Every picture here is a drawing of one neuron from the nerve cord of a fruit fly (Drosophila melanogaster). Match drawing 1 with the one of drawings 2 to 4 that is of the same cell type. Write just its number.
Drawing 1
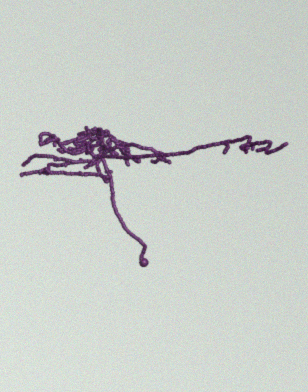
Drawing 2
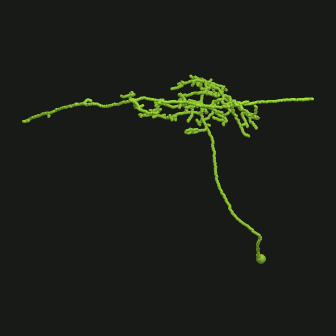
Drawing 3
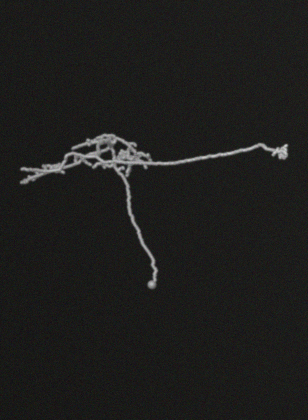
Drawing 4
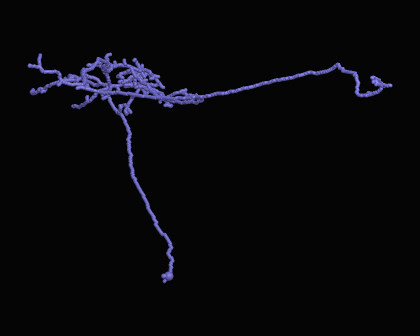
4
